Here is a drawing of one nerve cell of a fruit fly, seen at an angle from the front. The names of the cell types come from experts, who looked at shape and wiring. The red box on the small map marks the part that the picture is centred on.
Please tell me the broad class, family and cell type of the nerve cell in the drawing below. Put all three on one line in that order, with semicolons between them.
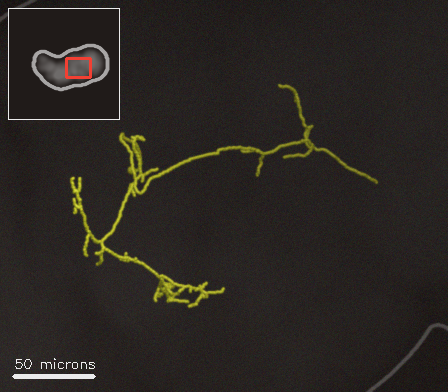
central-brain intrinsic neuron; hemilineage DM4_ventral; CB0652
